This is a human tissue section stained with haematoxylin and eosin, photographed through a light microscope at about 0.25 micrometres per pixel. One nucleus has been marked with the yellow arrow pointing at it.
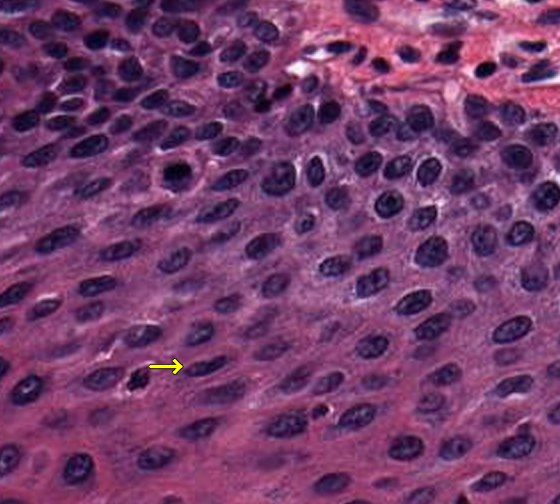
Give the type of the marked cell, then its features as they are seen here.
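The marked cell is a squamous epithelial cell. The nucleus is an elongated oval, dark purple, with a smooth outline. The cytoplasm is pink and evenly textured, surrounding the nucleus on all sides, with only faint borders against the neighbouring cells.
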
